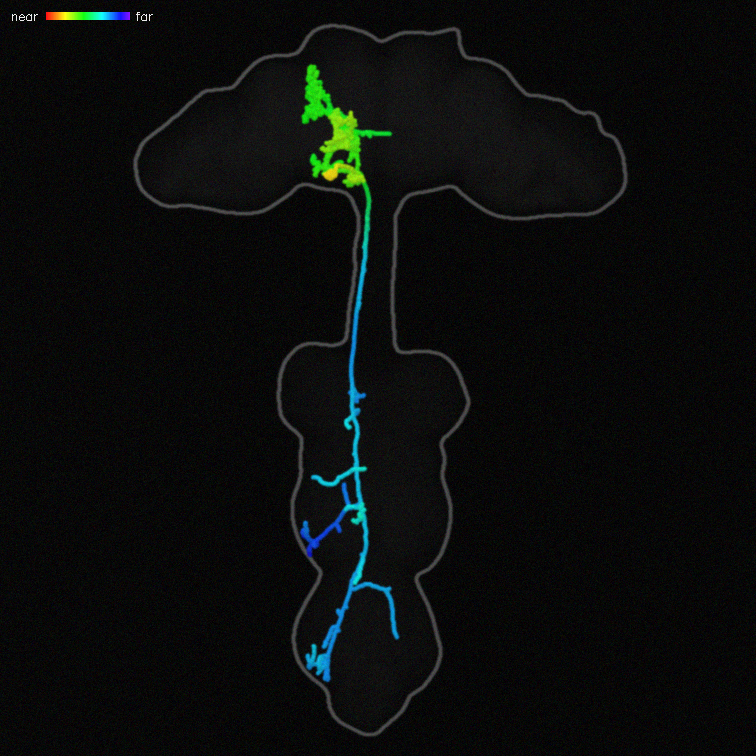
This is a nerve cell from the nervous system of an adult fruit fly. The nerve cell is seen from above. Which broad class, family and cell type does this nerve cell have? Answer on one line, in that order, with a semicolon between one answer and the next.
descending neuron; DNp; DNp18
